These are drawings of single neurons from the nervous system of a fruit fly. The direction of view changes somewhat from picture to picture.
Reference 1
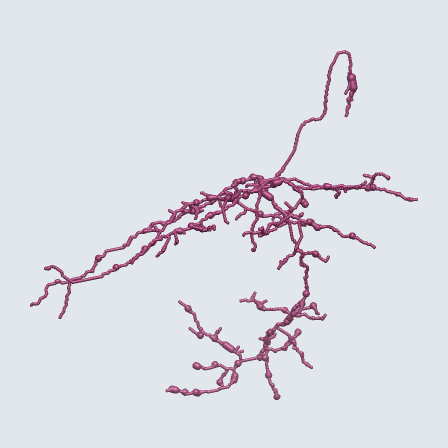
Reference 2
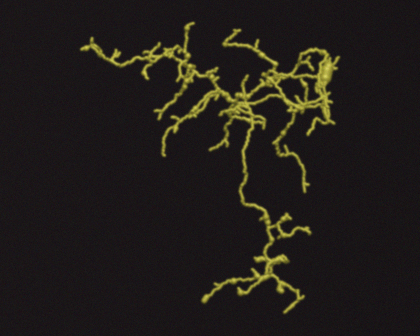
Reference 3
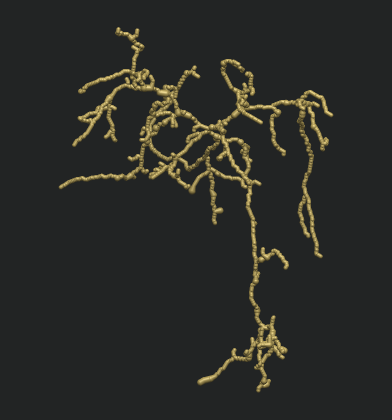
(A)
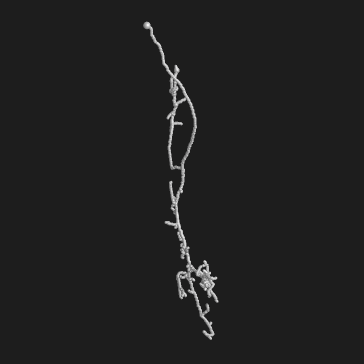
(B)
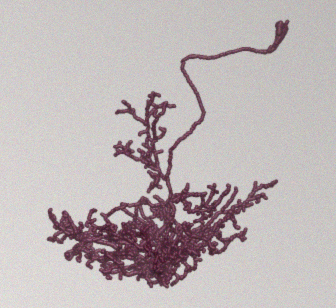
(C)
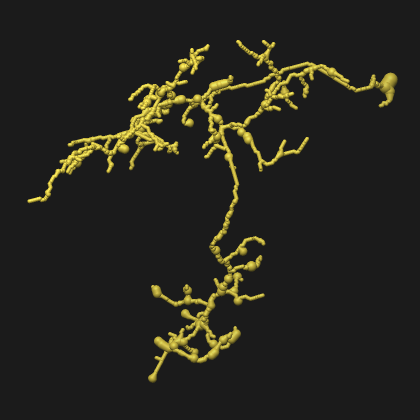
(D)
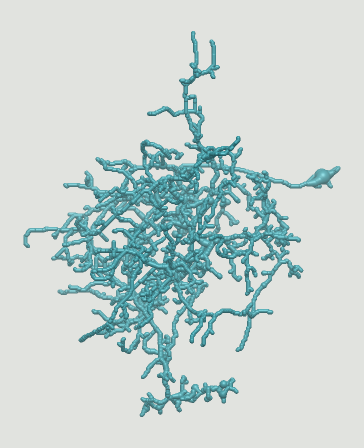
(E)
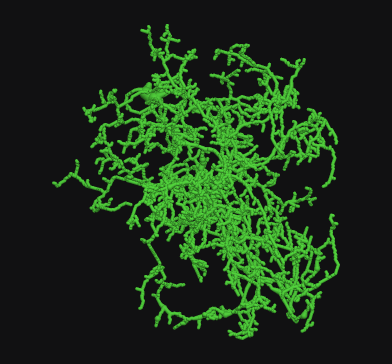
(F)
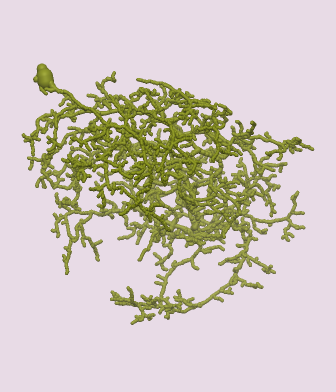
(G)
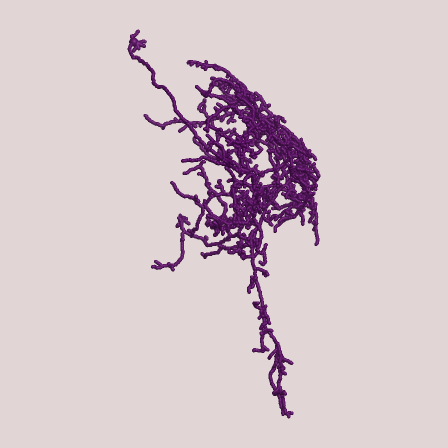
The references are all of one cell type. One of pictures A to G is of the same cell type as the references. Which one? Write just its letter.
C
